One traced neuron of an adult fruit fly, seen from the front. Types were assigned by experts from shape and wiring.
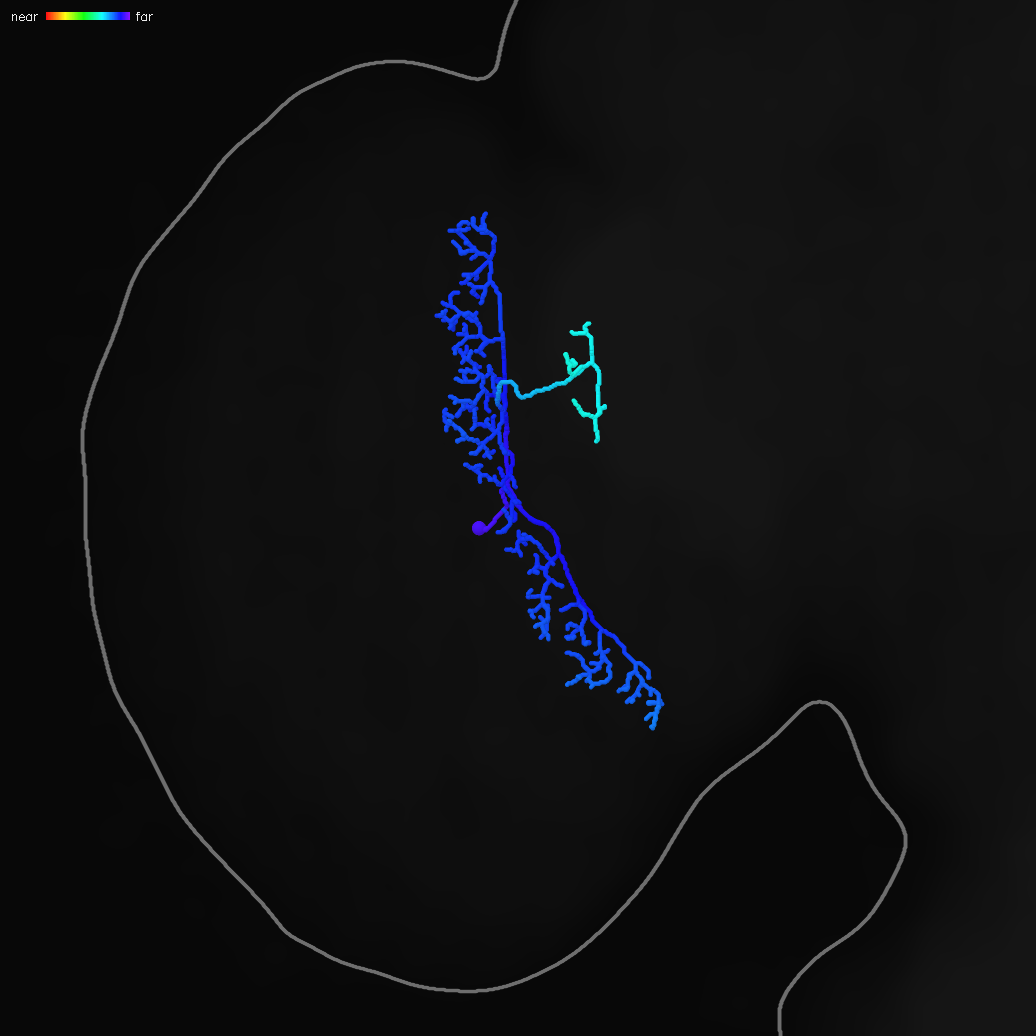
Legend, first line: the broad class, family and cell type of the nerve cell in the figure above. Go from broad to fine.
optic-lobe intrinsic neuron; Tlp; Tlp14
